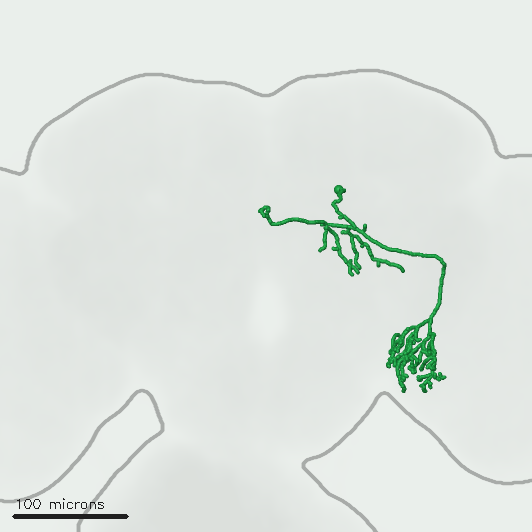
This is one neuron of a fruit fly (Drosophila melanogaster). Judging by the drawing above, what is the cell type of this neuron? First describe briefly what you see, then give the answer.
By the scale bar it is about 180 microns tall in this view. In this view it is about as wide as it is tall. This is a visual projection neuron. The cell type is LC46b.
